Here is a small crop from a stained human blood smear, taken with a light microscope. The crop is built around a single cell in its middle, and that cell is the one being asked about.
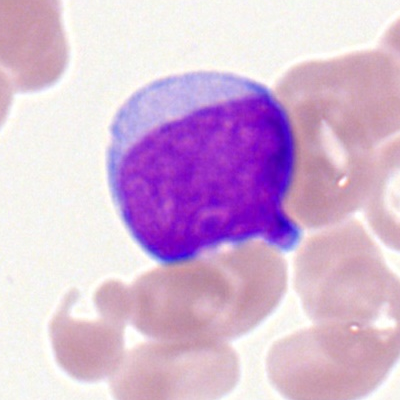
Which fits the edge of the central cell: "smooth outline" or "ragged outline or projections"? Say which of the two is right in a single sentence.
What bounds the cell is a rough outline.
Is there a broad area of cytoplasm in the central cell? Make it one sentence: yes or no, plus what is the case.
No, the cytoplasm of this cell is scant, not abundant.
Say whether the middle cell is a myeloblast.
yes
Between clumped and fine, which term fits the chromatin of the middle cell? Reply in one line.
Chromatin texture is fine, and coarse clumps are absent.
